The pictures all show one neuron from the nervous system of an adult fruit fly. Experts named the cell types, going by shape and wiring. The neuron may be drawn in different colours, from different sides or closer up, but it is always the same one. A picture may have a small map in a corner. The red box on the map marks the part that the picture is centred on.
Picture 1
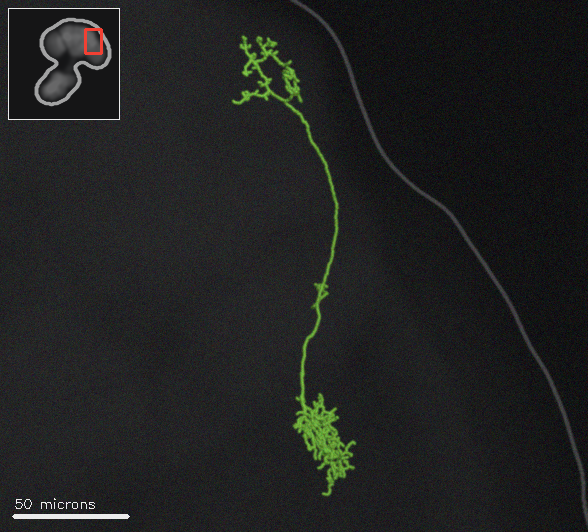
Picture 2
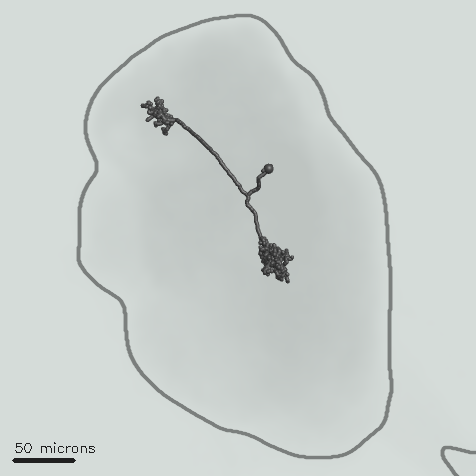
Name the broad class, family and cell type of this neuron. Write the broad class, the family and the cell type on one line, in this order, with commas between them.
visual projection neuron, hemilineage VPNd2, LC10d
